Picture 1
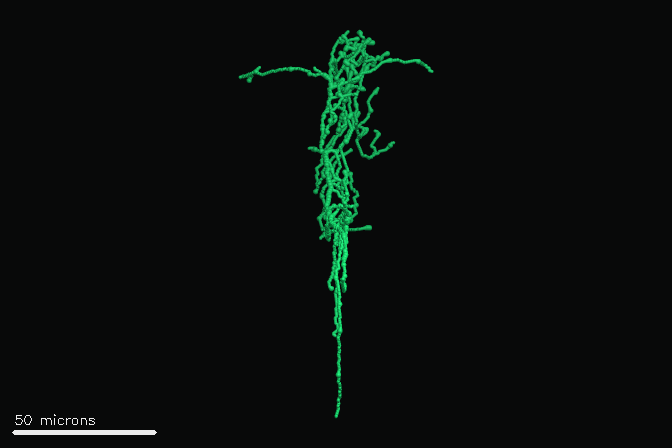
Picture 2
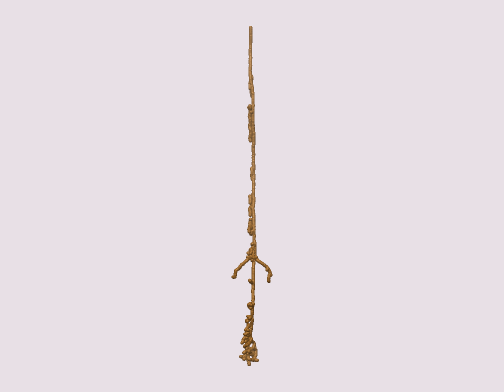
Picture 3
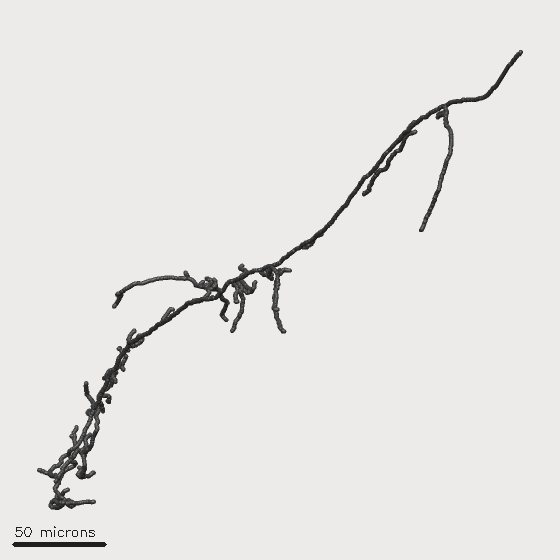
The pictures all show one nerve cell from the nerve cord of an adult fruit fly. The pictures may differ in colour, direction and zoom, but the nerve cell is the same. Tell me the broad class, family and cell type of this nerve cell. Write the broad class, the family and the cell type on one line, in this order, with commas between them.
descending neuron, hemilineage SMPpv2_dorsal, DNpe036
